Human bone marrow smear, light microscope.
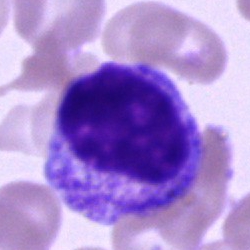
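Myelocyte, in the middle of the field. Its outline, I would say, is roughly round. The chromatin takes a dense, deep purple stain. Many purple granules fill the cytoplasm, and where I can see between them, it is a pale lilac.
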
